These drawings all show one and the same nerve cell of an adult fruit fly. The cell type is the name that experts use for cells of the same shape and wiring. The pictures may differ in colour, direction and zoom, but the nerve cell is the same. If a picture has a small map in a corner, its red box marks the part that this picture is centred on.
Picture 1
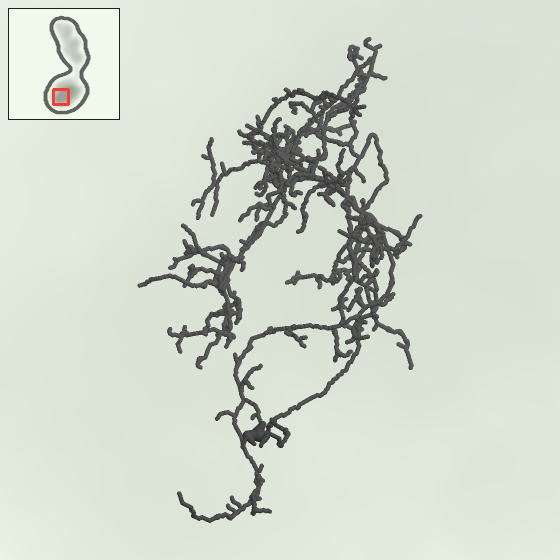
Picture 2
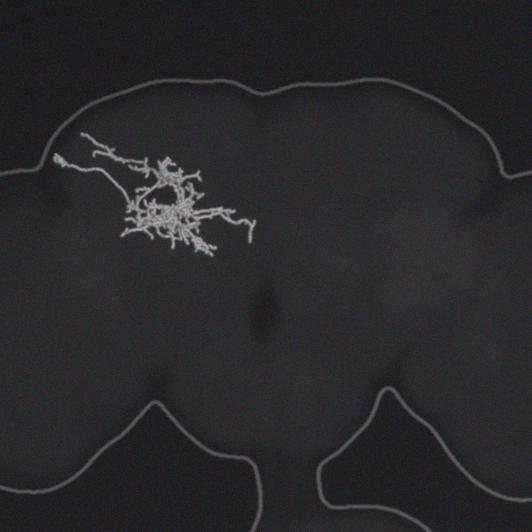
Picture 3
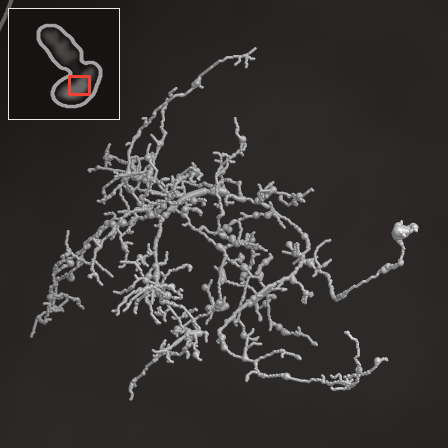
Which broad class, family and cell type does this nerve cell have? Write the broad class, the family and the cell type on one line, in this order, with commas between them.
central-brain intrinsic neuron, hemilineage SLPal1, CL004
